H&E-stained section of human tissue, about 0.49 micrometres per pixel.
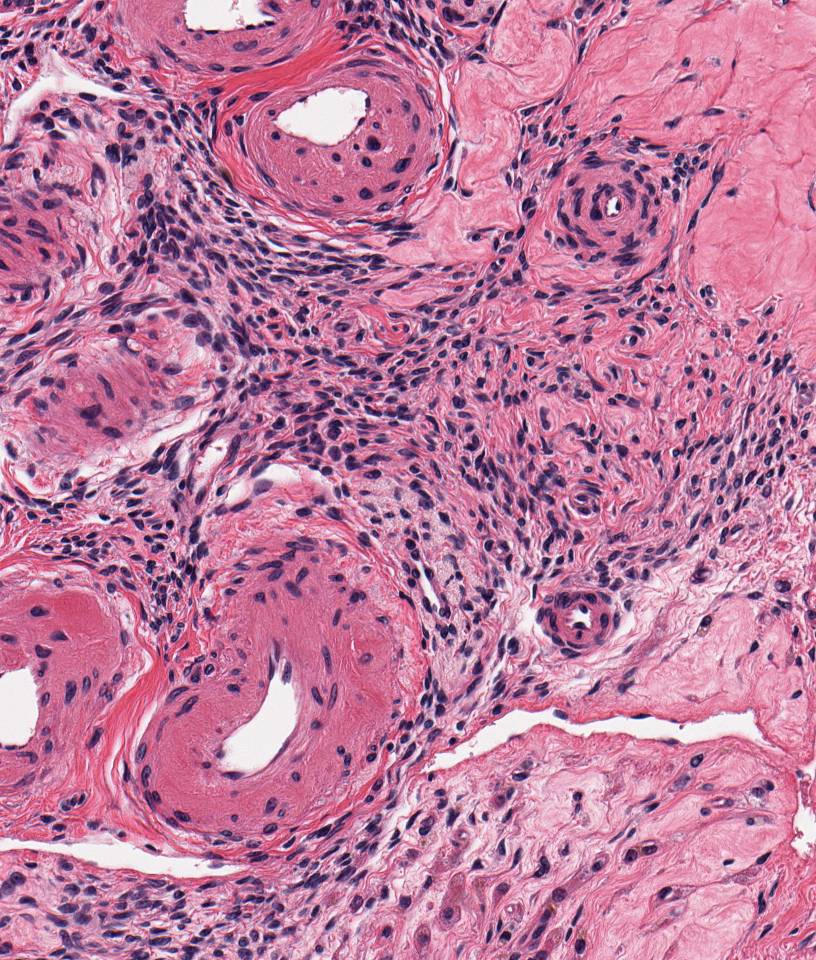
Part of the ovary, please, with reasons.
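This one's ovarian medulla. Thick-walled vessels cut in cross-section cluster mainly along the left half, the larger ones walled by concentric smooth muscle cells with elongated nuclei and pink cytoplasm.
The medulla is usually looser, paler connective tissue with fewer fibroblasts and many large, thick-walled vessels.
Upper right and lower right, broad areas of pale pink collagenous tissue are sparsely cellular.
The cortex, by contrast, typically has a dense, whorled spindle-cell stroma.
No epithelium appears anywhere.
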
